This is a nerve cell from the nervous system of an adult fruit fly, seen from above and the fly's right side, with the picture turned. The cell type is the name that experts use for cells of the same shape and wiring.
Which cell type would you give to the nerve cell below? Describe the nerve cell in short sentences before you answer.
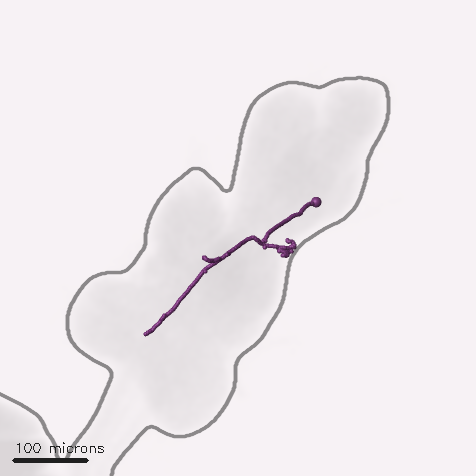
By the scale bar it is about 250 microns wide in this view. As drawn here it is wider than it is tall. This is a nerve-cord intrinsic neuron. Its cell type is IN08B070_b.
